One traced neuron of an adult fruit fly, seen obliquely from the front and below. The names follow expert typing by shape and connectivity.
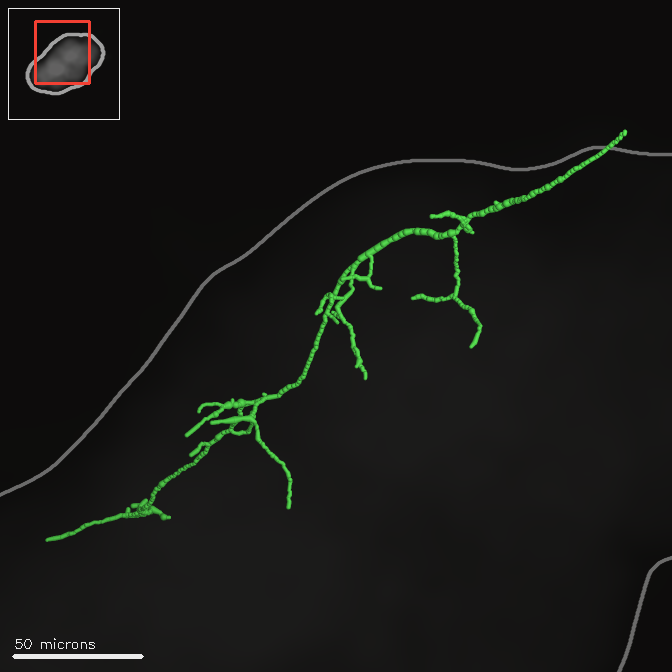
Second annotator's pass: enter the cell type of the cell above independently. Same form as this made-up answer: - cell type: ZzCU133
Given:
- cell type: DNb06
